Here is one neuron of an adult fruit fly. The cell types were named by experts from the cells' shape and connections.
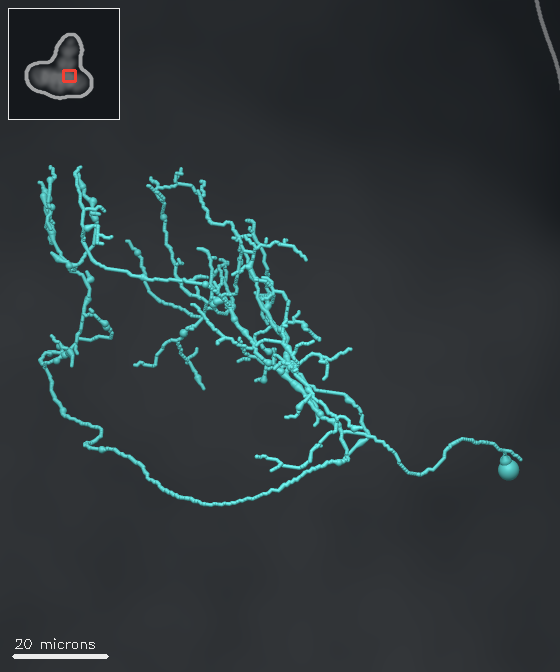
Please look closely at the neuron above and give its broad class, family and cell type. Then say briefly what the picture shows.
Its broad class is central-brain intrinsic neuron. The family is hemilineage SLPal2. The cell type is SLP042. By the scale bar it is about 100 microns wide in this view. Dozens of branch ends can be seen.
